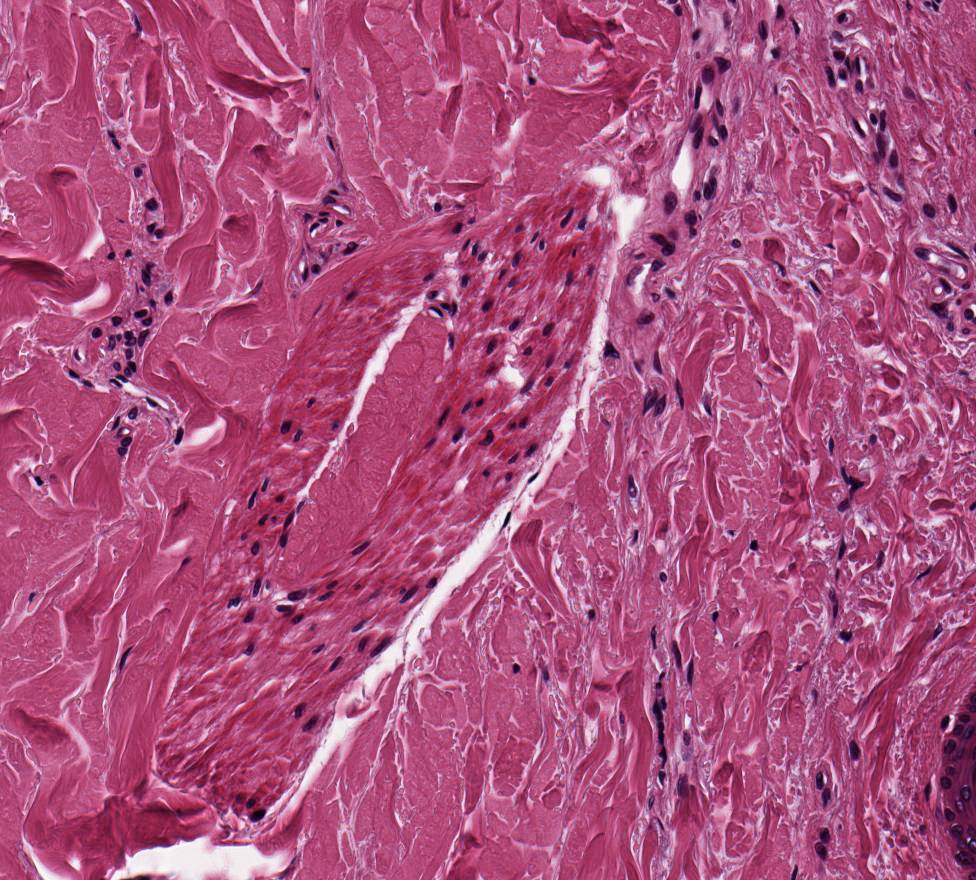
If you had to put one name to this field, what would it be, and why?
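The tissue shown is dermis. Thick, wavy, eosinophilic collagen bundles fill most of the field haphazardly.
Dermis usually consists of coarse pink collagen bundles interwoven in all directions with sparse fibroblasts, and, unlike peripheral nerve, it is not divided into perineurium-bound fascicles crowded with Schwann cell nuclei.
A compact, elongated bundle of spindle cells runs diagonally across the centre, lower left to upper right, with dark, elongated nuclei along its long axis, denser than in the surrounding collagen.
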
